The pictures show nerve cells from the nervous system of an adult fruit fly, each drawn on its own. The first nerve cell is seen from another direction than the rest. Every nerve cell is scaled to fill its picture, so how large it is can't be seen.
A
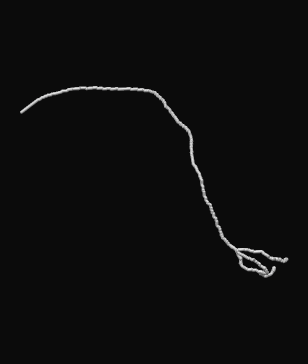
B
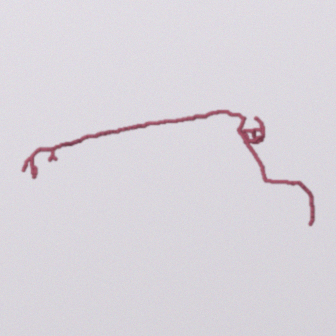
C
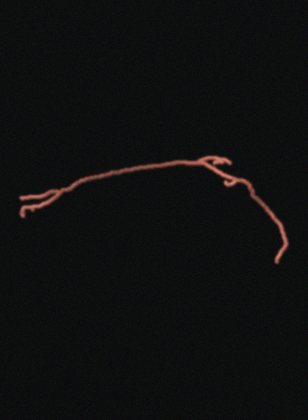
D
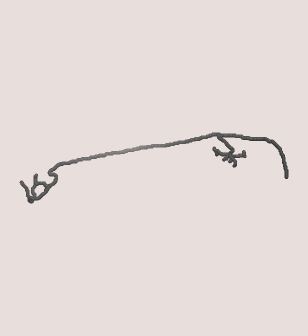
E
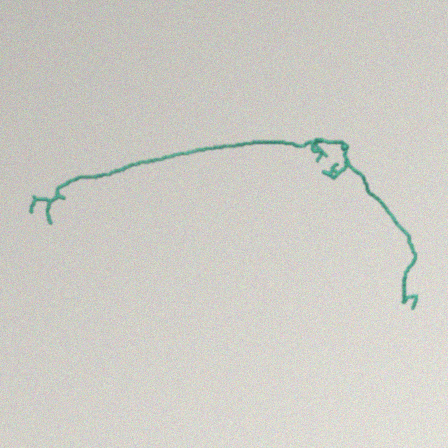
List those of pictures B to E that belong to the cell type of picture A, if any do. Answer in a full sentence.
None of them is of the same cell type.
